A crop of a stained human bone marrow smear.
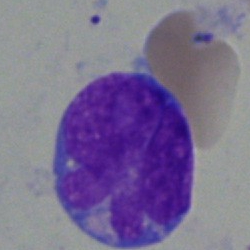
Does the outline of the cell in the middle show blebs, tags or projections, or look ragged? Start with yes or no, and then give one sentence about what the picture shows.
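No. The cell is oval with a smooth outline.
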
